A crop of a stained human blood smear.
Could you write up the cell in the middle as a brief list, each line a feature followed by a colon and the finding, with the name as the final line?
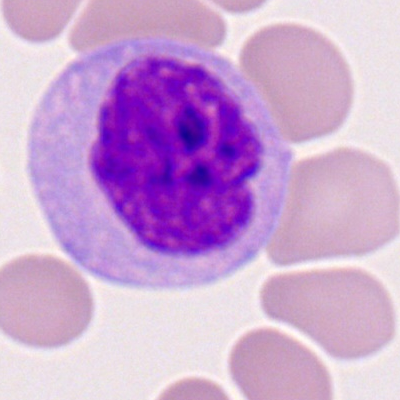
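Shape: round, nice smooth edge
Chromatin: dark purple clumps with paler areas between
Cytoplasm: pale blue
Vacuoles: none that I can see
Cell: a monocyte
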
